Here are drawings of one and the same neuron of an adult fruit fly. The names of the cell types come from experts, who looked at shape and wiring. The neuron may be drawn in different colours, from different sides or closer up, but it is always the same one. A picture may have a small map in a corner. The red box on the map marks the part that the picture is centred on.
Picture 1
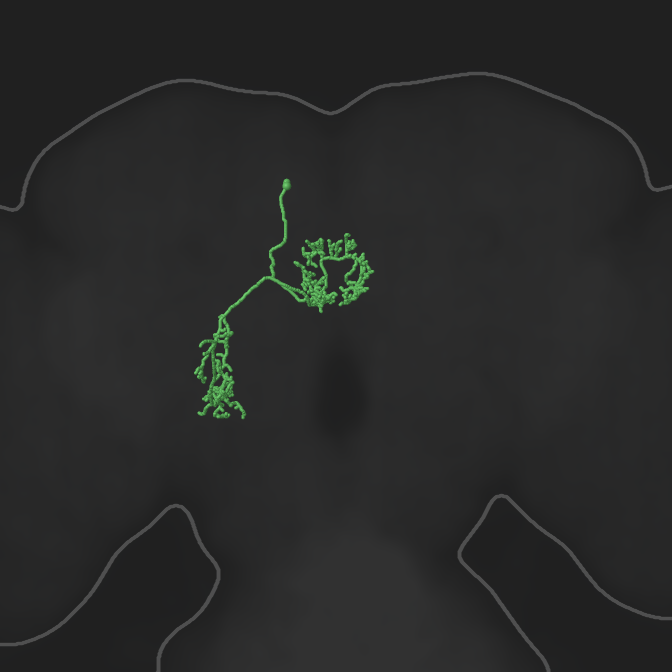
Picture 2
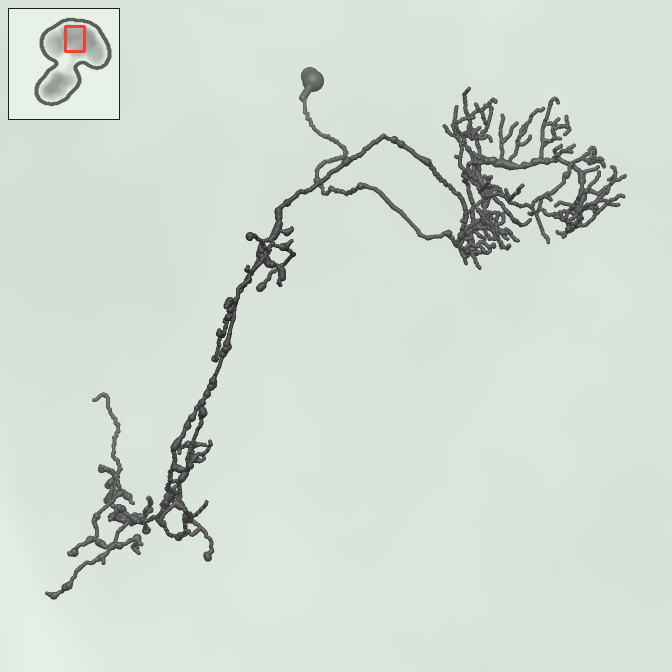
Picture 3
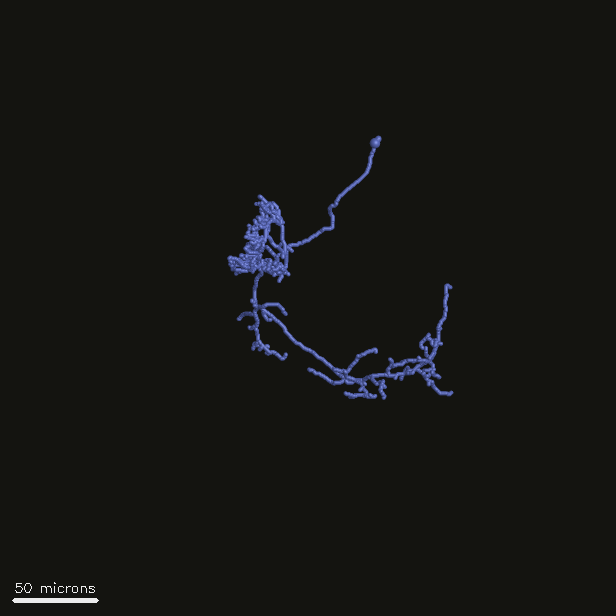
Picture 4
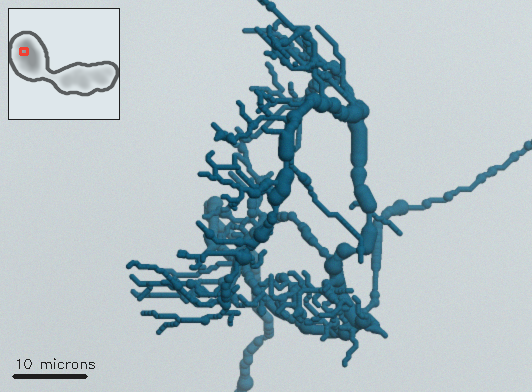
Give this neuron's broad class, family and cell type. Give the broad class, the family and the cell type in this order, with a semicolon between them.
central-brain intrinsic neuron; class CX; ExR8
